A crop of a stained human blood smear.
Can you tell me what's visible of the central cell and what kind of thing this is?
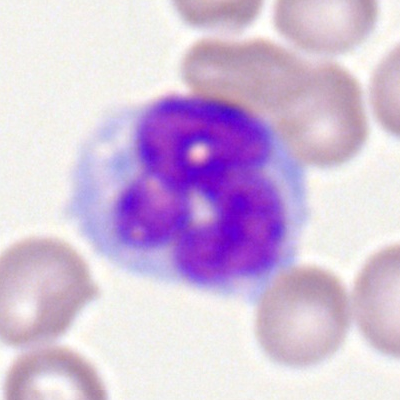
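The cell has a roughly round outline. Its nucleus stains deep purple and contains a few small pale spots. No distinct granules are seen in the cytoplasm. Identification: monocyte.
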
